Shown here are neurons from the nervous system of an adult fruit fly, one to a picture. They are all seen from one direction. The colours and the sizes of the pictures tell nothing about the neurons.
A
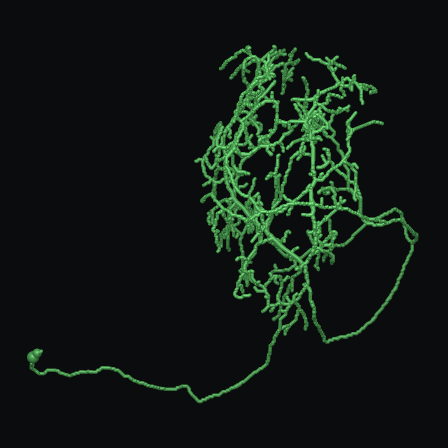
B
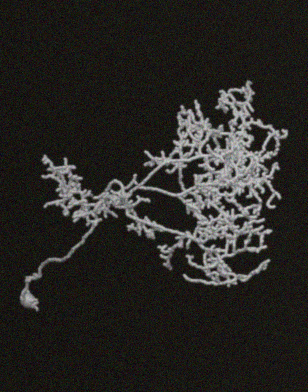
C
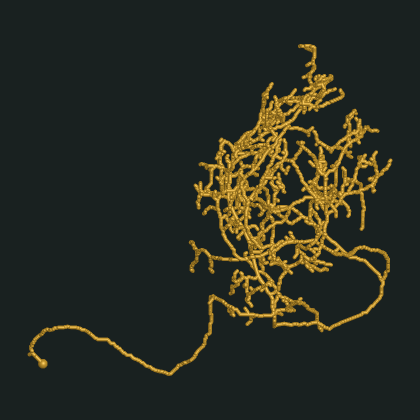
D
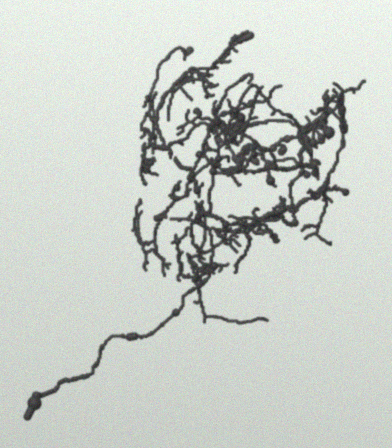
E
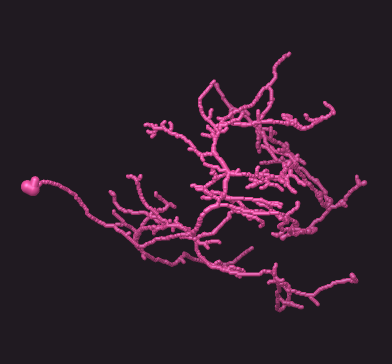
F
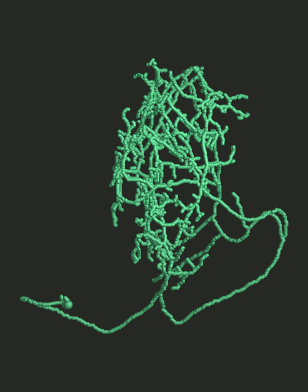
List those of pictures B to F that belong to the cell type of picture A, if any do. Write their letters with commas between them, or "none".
C, F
